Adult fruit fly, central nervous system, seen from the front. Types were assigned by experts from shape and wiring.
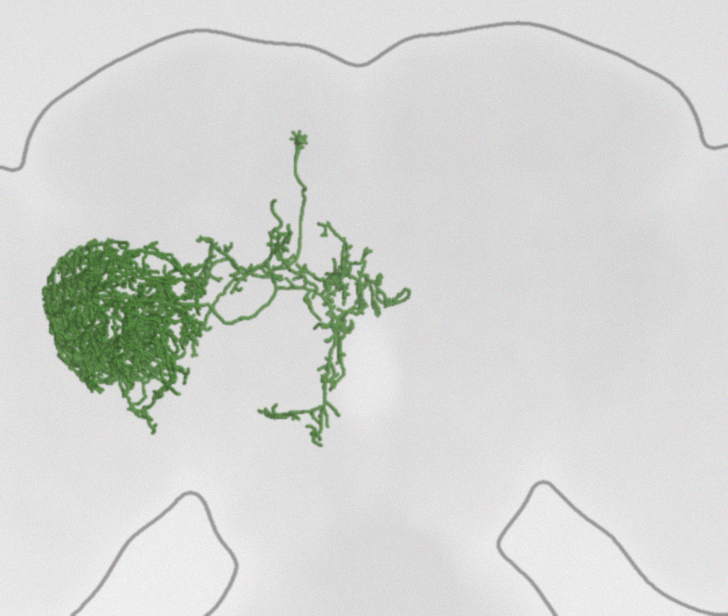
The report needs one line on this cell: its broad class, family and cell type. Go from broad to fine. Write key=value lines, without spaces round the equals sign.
broad_class=central-brain intrinsic neuron
family=PPM
cell_type=PPM1203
